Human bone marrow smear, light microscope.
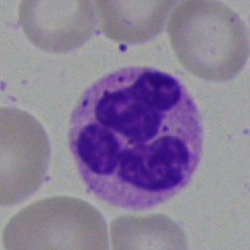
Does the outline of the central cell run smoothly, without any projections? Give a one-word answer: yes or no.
Yes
